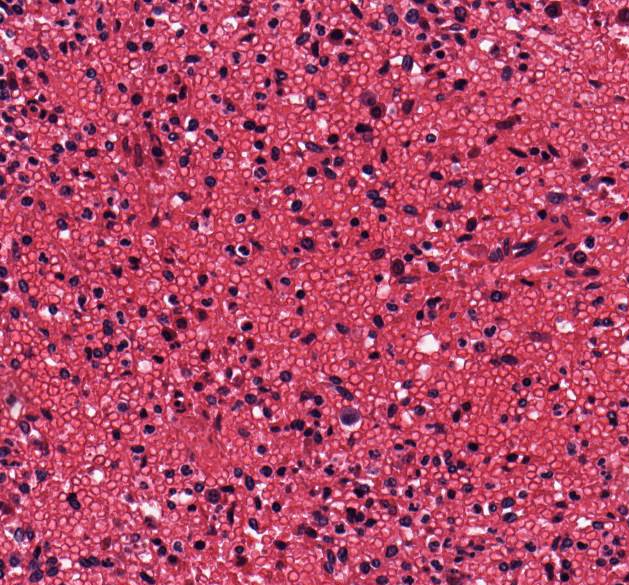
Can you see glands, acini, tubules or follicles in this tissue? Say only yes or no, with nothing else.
No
